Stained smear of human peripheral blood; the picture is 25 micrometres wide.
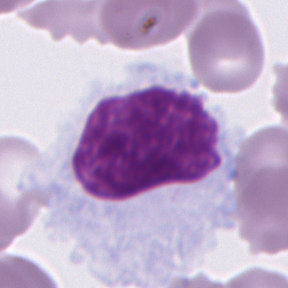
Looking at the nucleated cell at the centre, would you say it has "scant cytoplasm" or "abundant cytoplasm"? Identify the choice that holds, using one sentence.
The cytoplasm of this cell is abundant.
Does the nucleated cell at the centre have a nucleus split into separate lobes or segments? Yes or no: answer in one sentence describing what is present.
No, its nucleus is undivided, compact and round, oval or kidney-shaped.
